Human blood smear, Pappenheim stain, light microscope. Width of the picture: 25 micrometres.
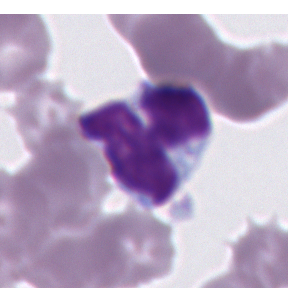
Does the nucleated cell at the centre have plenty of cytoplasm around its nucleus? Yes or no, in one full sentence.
No, the cell has scant cytoplasm instead of a broad area.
